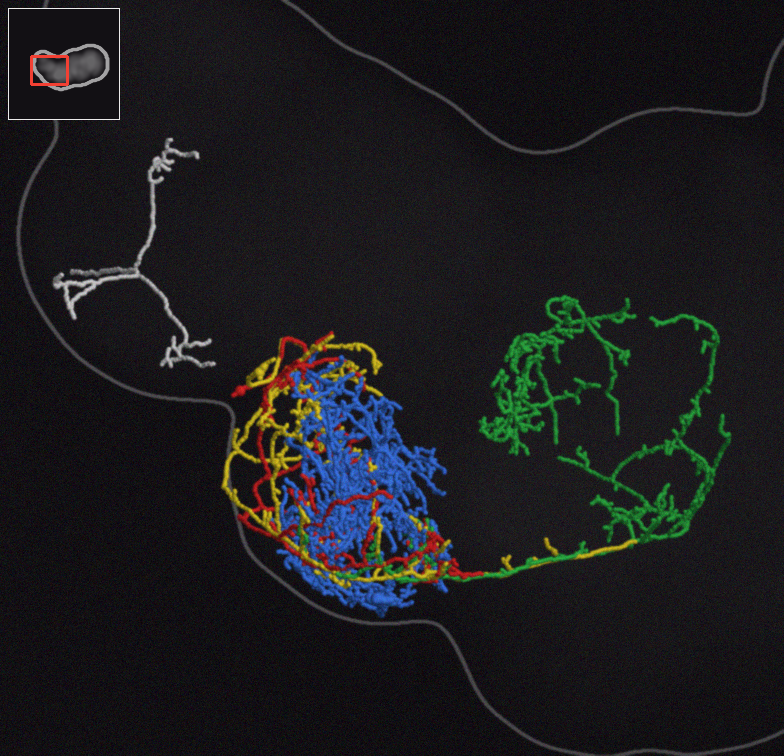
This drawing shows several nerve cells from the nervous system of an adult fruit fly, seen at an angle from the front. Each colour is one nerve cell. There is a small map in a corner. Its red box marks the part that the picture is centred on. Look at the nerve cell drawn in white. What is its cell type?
SNpp50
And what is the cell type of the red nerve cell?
IN19A054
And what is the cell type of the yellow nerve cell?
IN19A090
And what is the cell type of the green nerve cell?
IN19A041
